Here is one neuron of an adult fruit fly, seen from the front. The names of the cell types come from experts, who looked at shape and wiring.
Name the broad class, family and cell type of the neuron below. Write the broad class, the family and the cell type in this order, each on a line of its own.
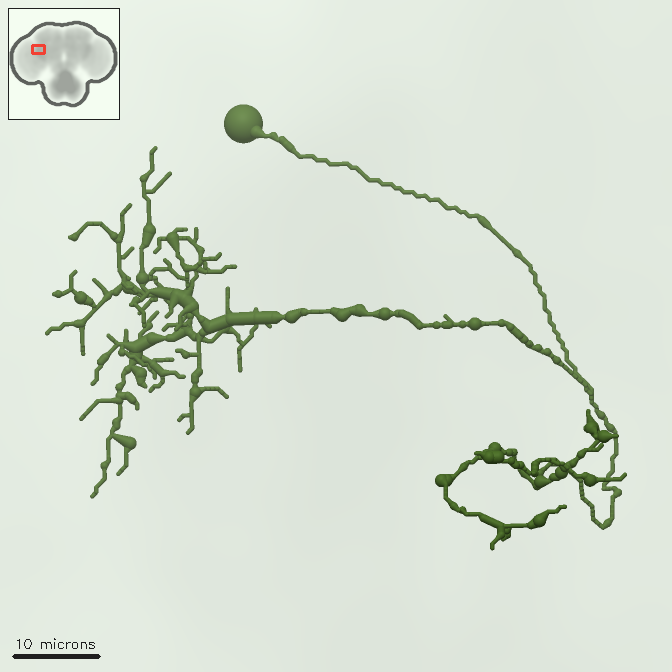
visual projection neuron
hemilineage VPNp2
LC18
